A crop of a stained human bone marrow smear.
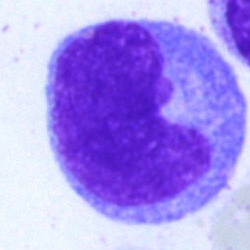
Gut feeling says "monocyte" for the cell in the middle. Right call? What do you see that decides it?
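Look first at the outline: it is round and smooth. The nucleus fills most of the cell and sits toward the left, with a deep notch on its right side, and a paler patch of cytoplasm lies in that notch. The widest band of cytoplasm is on the right, and the chromatin is finely stippled rather than coarsely clumped.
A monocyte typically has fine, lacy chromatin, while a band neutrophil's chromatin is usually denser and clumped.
So the fine stippling here speaks for monocyte and against band neutrophil. Yes, monocyte fits this cell.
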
